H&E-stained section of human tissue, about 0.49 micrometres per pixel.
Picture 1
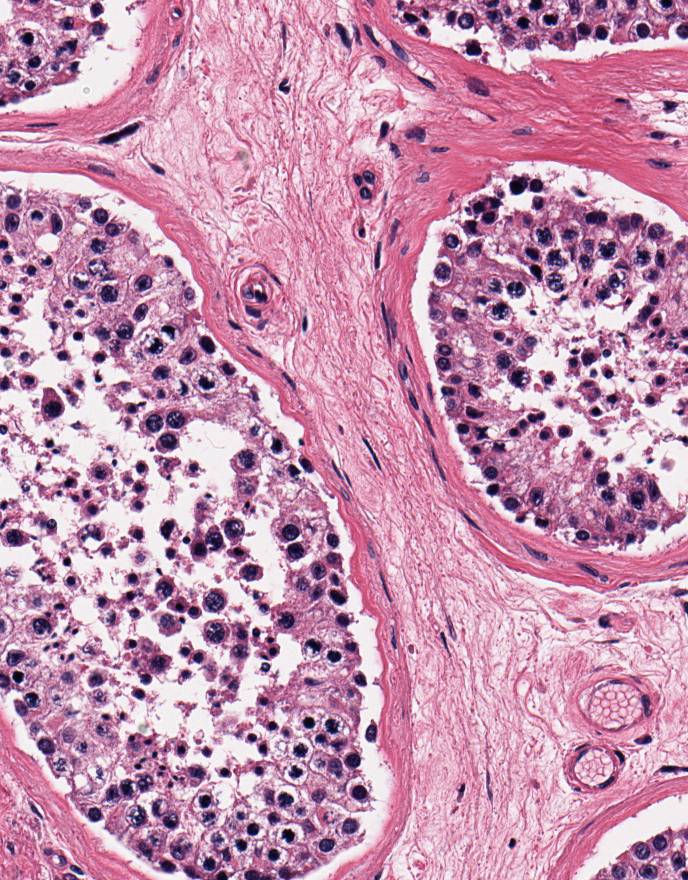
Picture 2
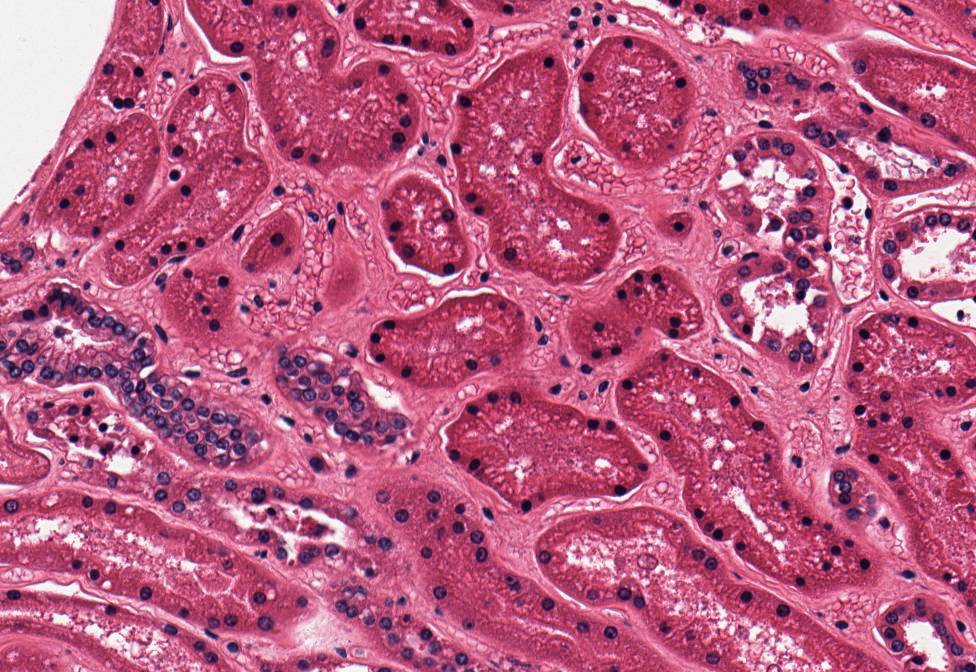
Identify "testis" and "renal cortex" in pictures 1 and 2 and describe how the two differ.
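Picture 1 is testis; picture 2 is renal cortex. Picture 1 shows several rounded tubules between broad bands of pink fibrous stroma, the largest filling the left side. Many layers of cells with round, dark-staining nuclei fill these tubules, rather than a single-layered lining. A narrow white cleft parts these cells from the pink walls, clearest around the left and right tubules. In picture 2, most tubules are lined by plump cuboidal to low columnar cells with abundant granular eosinophilic cytoplasm and small, round, dark, widely spaced nuclei. Lumens are mostly narrow and irregular, with pale, wispy material. At the lower left, some tubules have crowded, darker nuclei with less cytoplasm between them.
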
